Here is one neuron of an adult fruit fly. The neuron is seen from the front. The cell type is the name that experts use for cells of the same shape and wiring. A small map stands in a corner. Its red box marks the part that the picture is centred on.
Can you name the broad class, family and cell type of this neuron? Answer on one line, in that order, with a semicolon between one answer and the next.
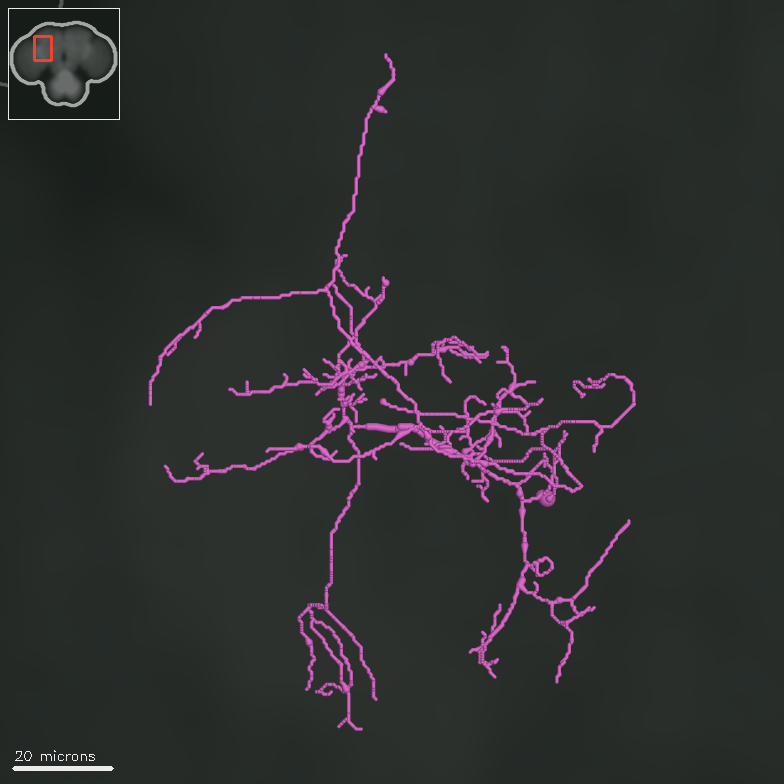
visual projection neuron; hemilineage VLPl&p2_posterior; LoVP55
